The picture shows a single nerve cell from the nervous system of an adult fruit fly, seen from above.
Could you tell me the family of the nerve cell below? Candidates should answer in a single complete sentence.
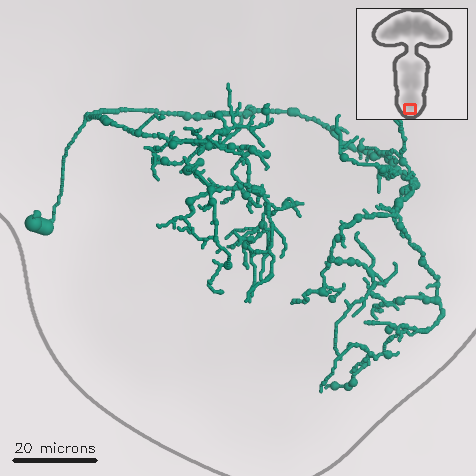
The nerve cell sits within family hemilineage 14A.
